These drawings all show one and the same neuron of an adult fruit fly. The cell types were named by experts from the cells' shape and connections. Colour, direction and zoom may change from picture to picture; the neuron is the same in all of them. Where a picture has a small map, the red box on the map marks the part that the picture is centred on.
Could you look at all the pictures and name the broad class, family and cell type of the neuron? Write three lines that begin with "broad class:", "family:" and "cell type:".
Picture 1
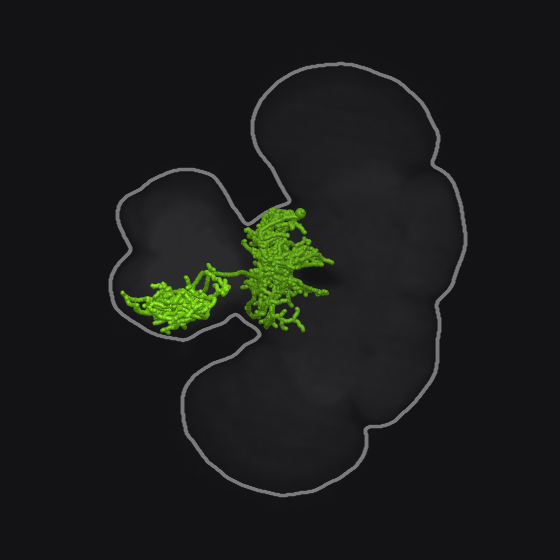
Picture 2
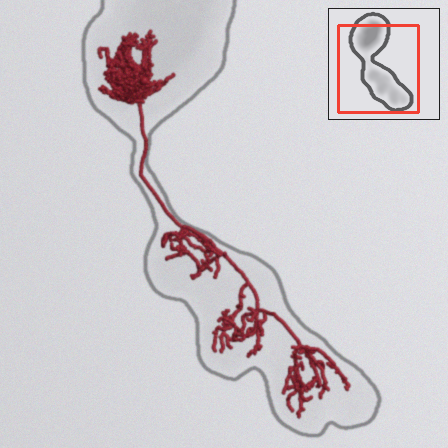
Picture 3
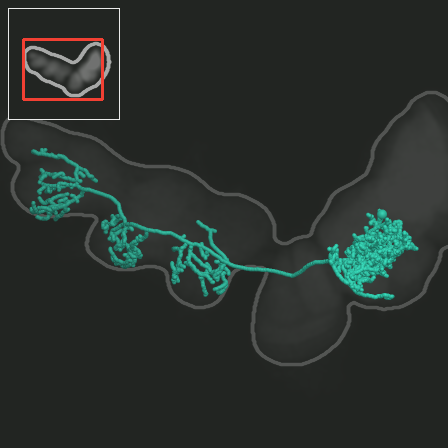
broad class: descending neuron
family: DNge
cell type: DNge048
